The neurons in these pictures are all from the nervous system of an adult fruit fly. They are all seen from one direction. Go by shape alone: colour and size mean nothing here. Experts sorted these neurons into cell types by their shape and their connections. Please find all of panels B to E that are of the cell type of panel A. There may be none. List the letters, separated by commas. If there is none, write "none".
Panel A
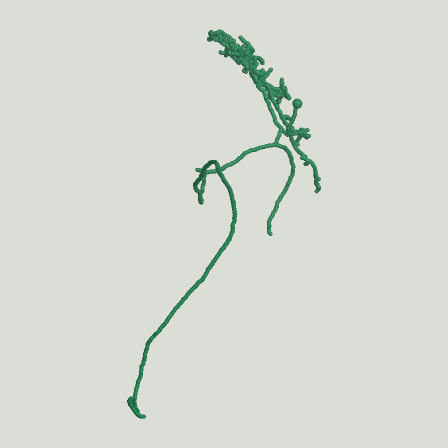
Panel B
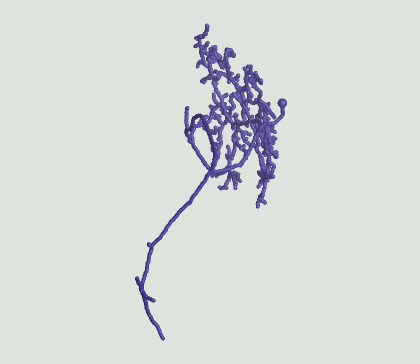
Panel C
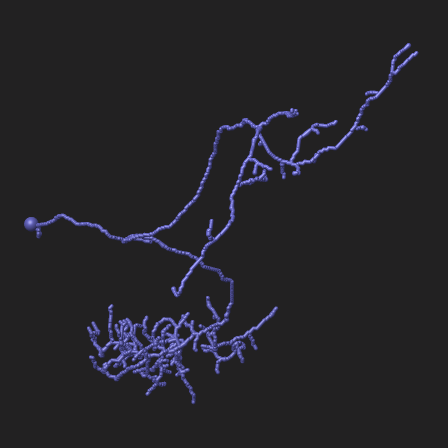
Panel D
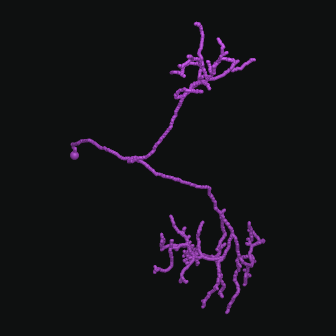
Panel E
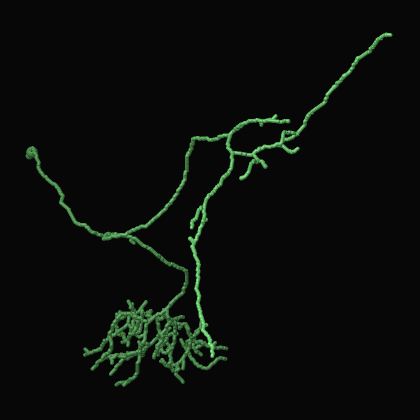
B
